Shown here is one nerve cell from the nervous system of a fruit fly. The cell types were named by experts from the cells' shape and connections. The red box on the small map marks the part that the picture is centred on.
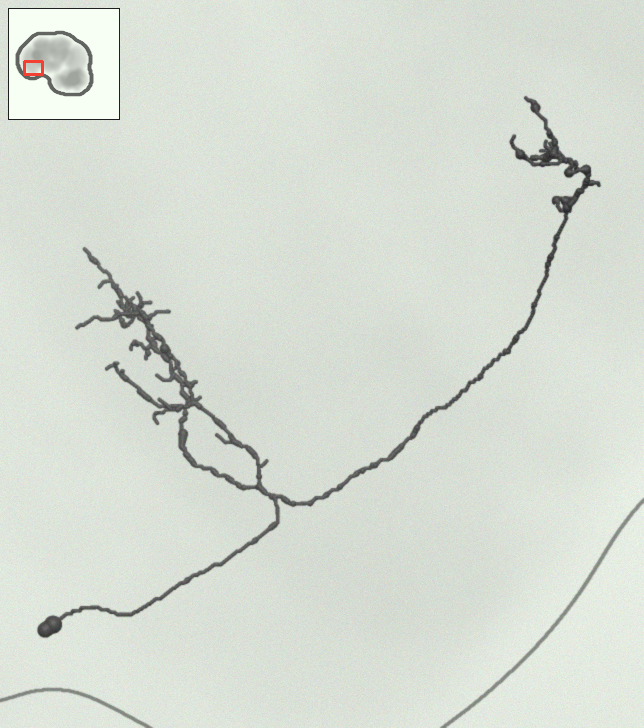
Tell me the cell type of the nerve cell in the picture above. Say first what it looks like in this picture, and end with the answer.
Its cell body lies at the lower left of the picture. The picture shows dozens of branch ends. This is an optic-lobe intrinsic neuron. The cell type is Tm33.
